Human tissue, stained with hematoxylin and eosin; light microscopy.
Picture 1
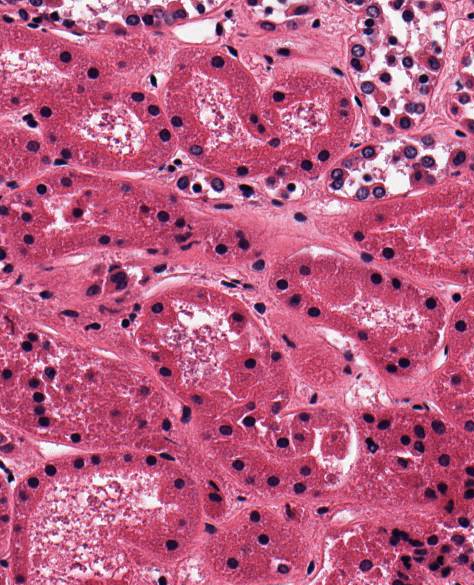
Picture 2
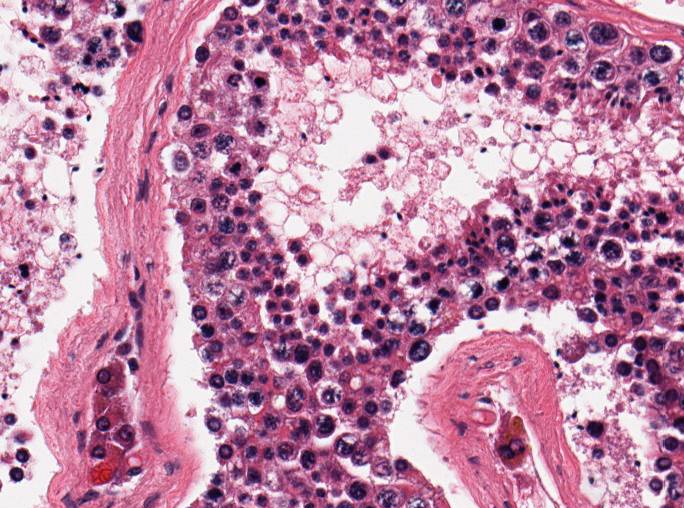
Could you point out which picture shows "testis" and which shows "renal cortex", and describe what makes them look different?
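Of the two, picture 1 is renal cortex and picture 2 testis. Item one, the lining: the picture 1 tubules have a single layer of cuboidal to low columnar cells, whereas picture 2 has a stratified epithelium many cells thick, of round cells with darkly staining nuclei. Item two, the cells: in picture 1 the cytoplasm is abundant, finely granular and deep pink, cell borders are indistinct and nuclei are round, dark and fairly uniform; picture 2 holds many large round cells with coarse, clumped or thread-like chromatin. Item three, the boundary: thick, wavy, layered bands of pink fibrous tissue with thin elongated nuclei bound the tubules in picture 2. Item four, the centre: the large tubule at upper middle of picture 2 is filled with pale, foamy, vacuolated material rather than an open lumen.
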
